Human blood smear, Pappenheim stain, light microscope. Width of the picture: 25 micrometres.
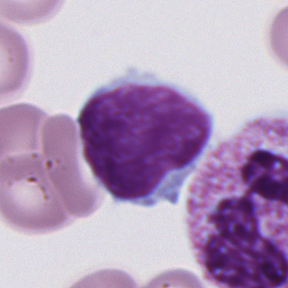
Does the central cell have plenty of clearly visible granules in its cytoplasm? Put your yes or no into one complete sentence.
No, this cell has a cytoplasm without visible granules.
